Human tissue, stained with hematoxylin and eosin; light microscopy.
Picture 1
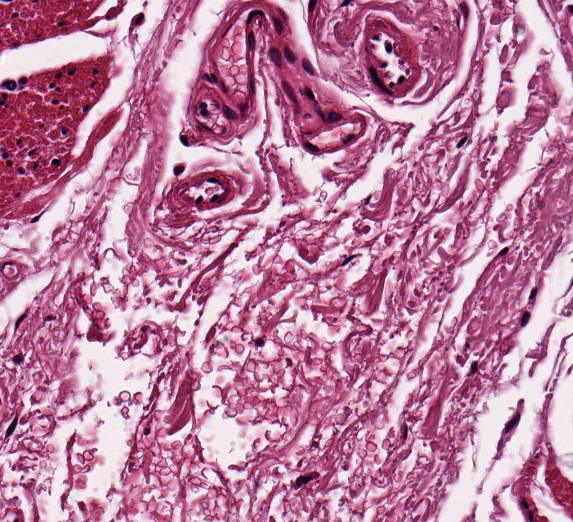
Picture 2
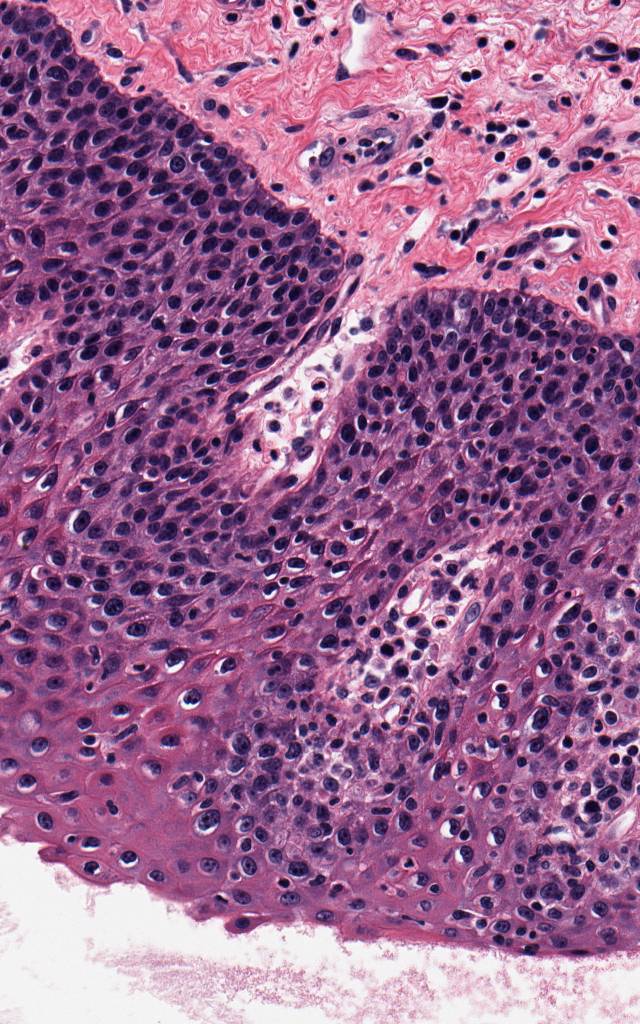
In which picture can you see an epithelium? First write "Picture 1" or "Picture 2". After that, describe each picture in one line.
Picture 2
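In picture 1: No epithelial lining is seen anywhere in the field.
In picture 2: The epithelial cells are crowded, with dark oval nuclei through much of the epithelial thickness, most markedly in the centre and right.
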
